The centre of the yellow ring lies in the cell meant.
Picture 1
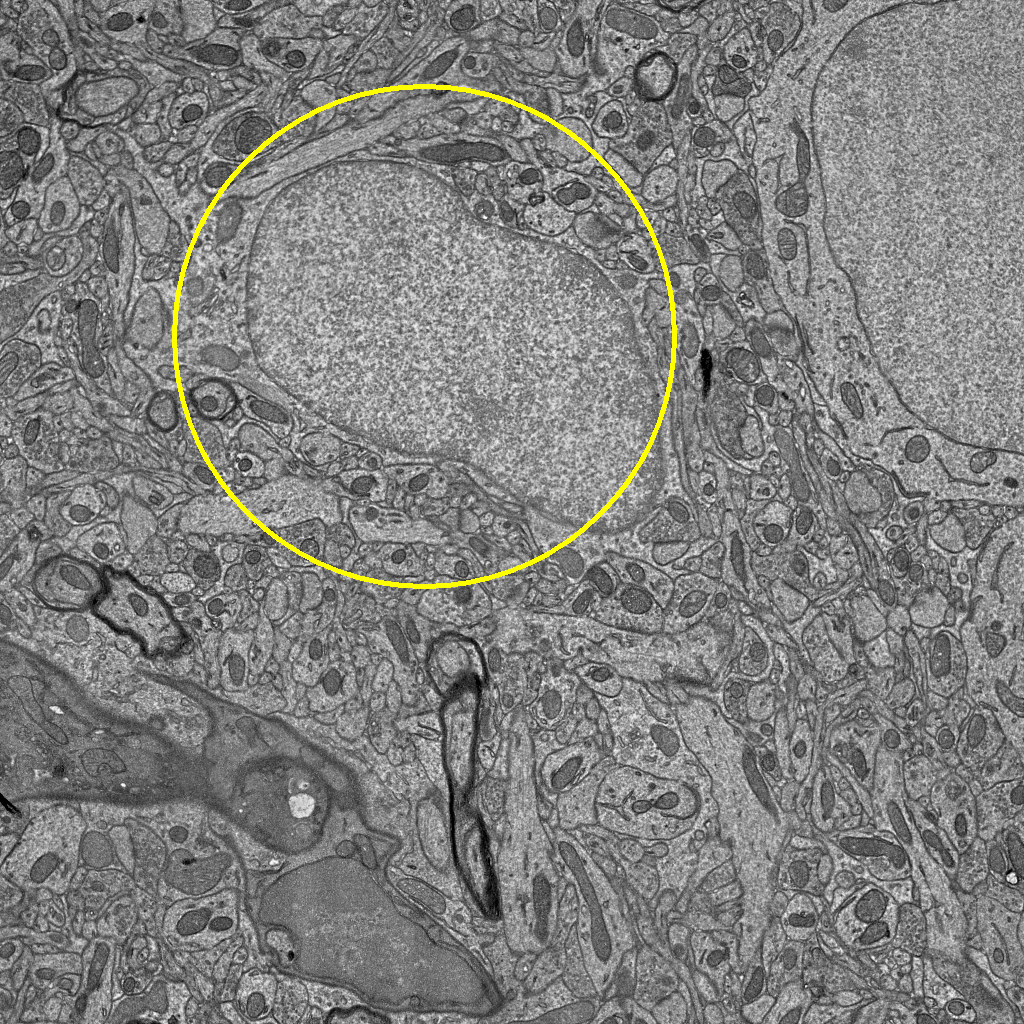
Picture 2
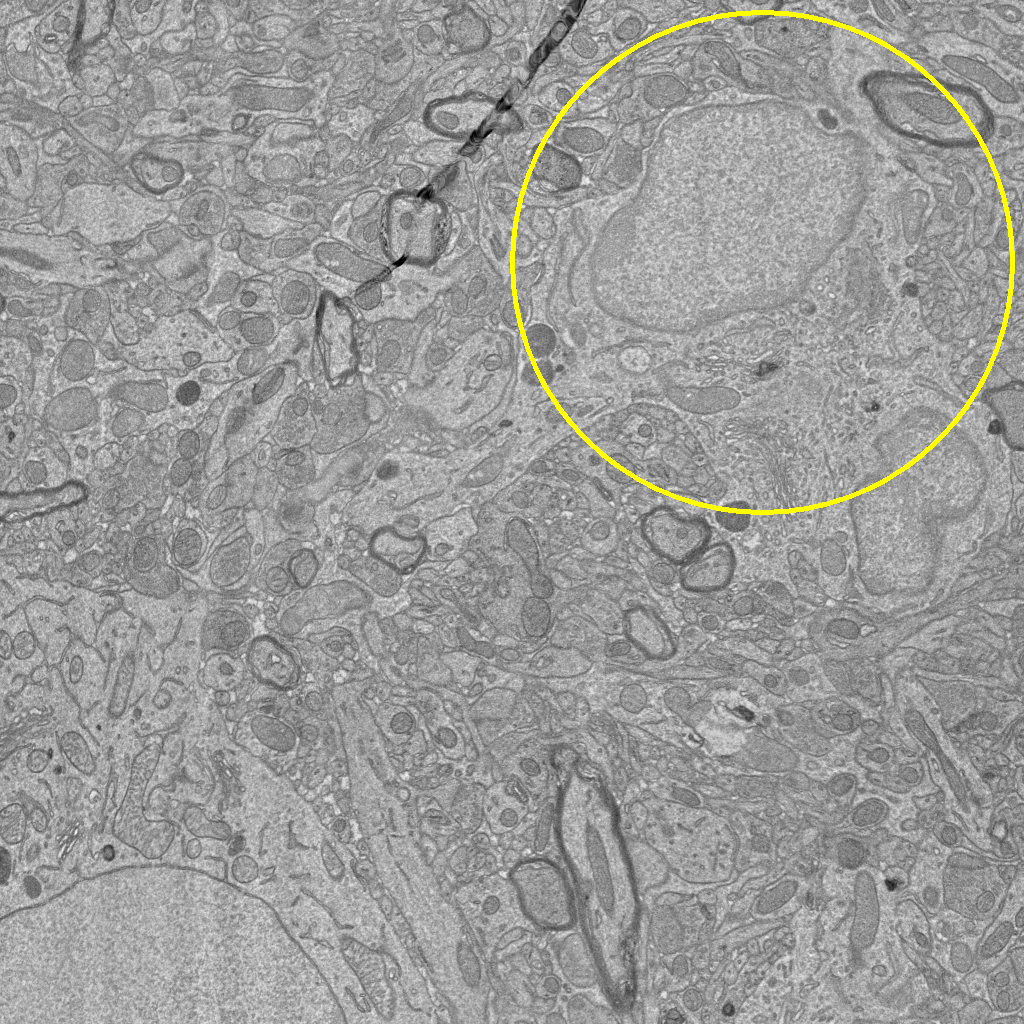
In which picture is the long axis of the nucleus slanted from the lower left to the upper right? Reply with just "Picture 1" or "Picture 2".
Picture 2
